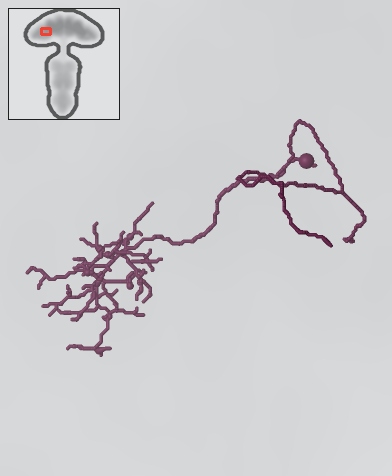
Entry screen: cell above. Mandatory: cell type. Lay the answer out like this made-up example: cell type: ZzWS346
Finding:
cell type: MeVP2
